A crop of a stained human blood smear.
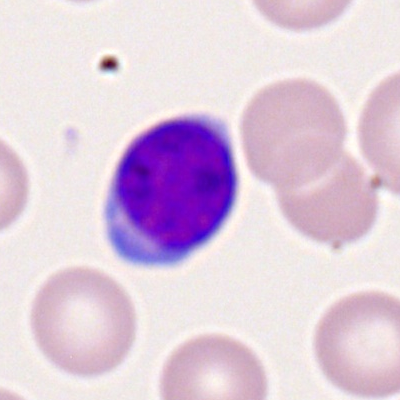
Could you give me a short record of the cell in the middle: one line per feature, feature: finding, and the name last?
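Shape: smooth, rounded oval
Nucleus: fills most of the cell
Cytoplasm: only a thin rim, most of it a crescent along the lower-left side
Granules: none visible in the cytoplasm
Identity: lymphocyte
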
